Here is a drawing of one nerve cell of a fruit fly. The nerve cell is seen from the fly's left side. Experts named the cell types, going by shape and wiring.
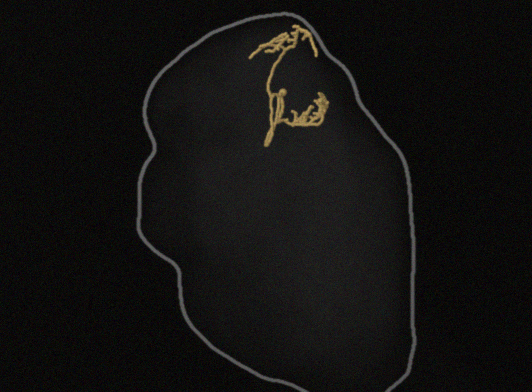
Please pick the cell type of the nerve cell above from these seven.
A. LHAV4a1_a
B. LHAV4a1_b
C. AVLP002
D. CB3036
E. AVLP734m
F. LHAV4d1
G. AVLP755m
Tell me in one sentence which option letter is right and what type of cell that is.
The nerve cell takes the cell type LHAV4d1, listed as option F.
